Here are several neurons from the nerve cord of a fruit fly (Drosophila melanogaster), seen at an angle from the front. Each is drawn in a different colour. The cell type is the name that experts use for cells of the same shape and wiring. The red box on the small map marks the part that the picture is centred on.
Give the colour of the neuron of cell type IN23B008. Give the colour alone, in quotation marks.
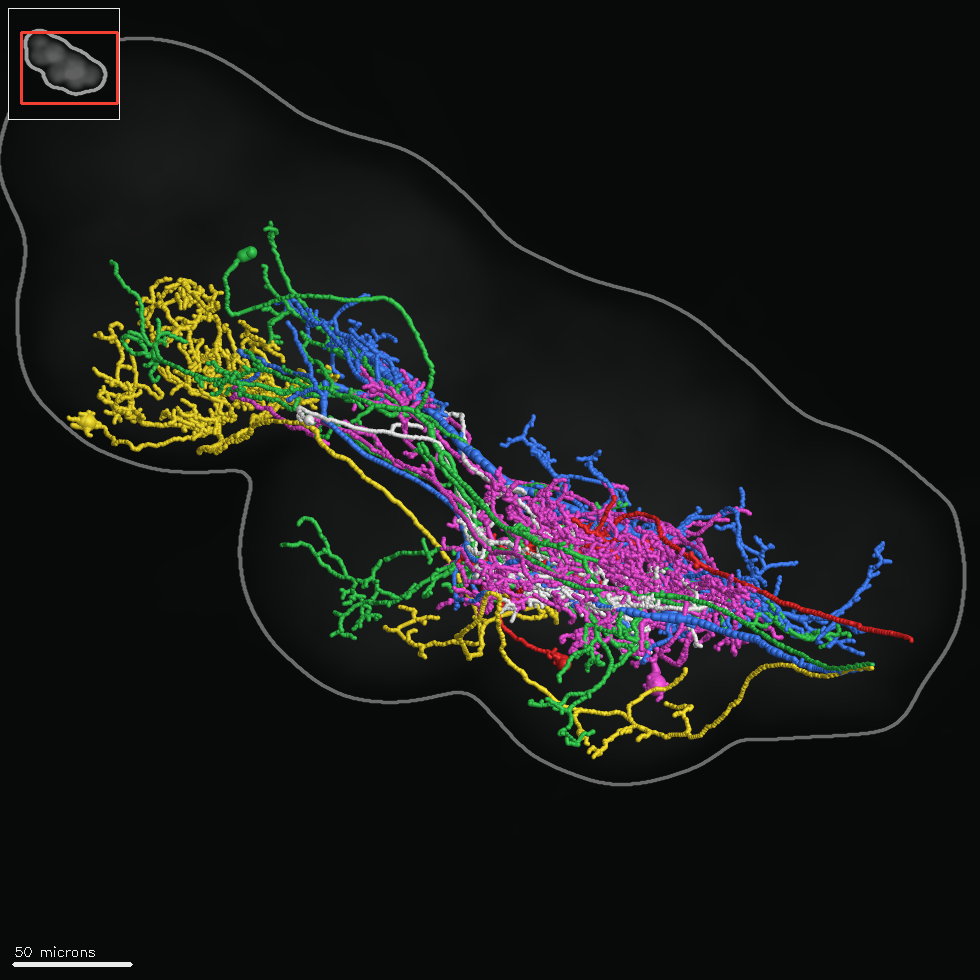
"white"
